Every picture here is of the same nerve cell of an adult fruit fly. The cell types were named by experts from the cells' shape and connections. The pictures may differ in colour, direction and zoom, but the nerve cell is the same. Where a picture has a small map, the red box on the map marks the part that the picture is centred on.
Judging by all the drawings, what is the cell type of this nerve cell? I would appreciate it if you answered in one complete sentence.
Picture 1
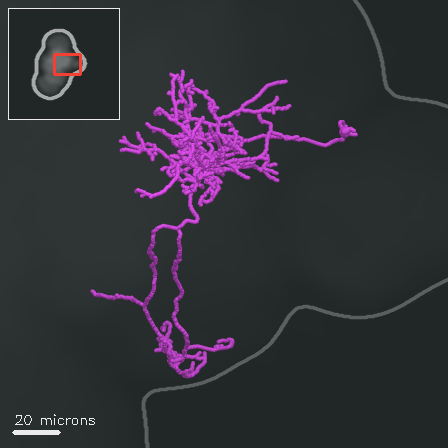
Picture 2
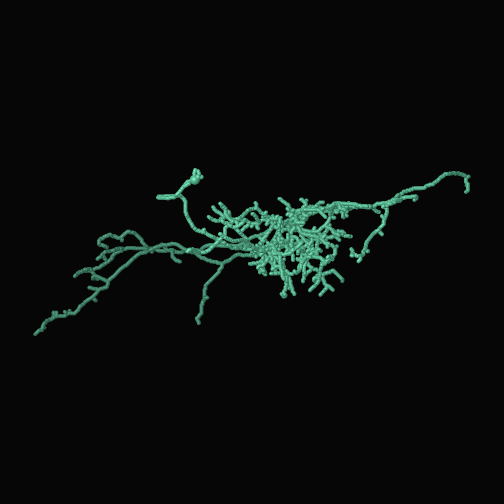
Under cell type classification, the nerve cell is IN18B028.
